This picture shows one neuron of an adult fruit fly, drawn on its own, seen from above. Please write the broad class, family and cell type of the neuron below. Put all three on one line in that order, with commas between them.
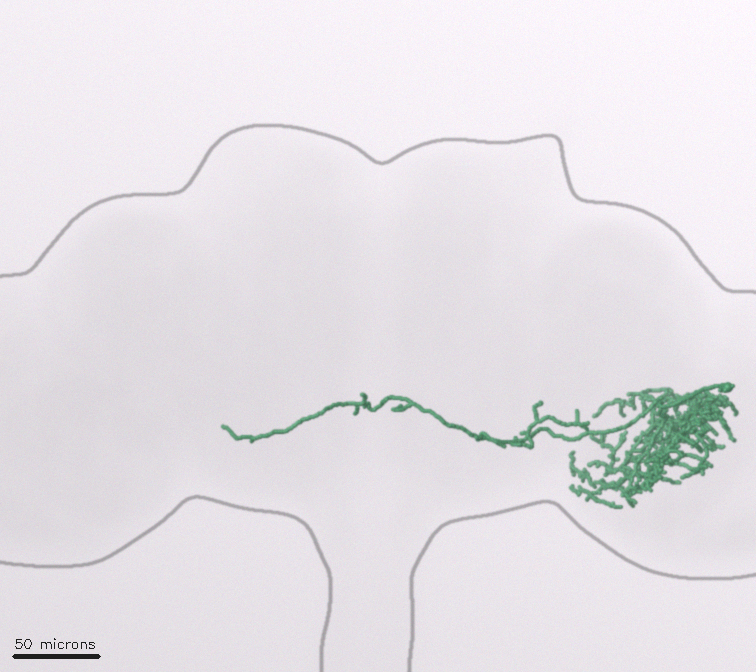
visual projection neuron, LoVP, LoVP32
